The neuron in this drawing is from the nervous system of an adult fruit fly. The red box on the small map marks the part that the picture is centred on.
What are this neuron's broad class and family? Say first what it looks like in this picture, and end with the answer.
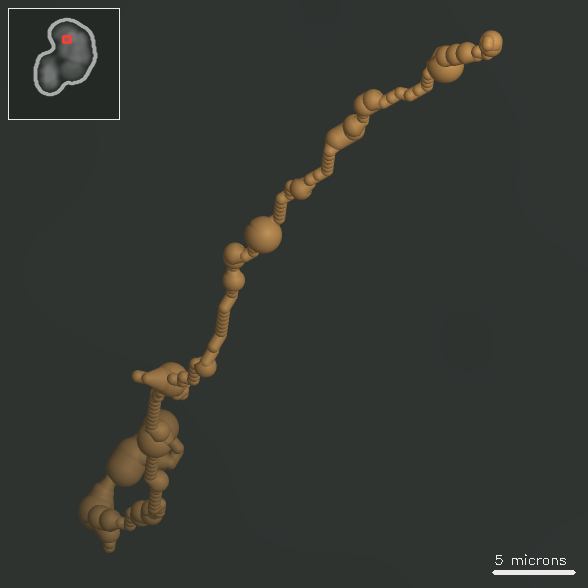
No cell body is drawn. By the scale bar it is about 30 microns tall in this view. There are a dozen or fewer branch ends. Its broad class is sensory neuron entering the brain. Its family is called class mechanosensory.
